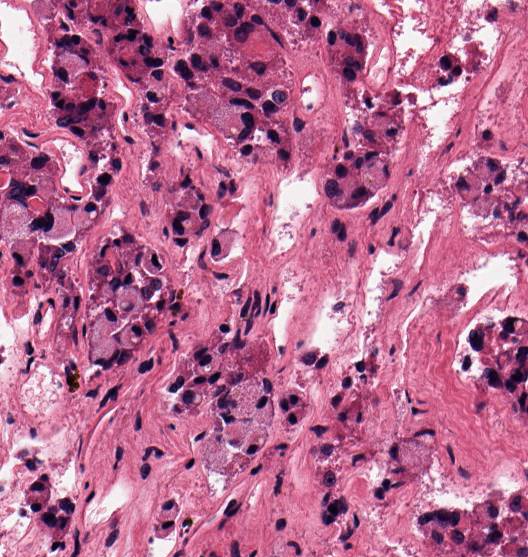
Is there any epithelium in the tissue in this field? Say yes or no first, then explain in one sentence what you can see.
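No. No glands or epithelial lining are seen anywhere in the field.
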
